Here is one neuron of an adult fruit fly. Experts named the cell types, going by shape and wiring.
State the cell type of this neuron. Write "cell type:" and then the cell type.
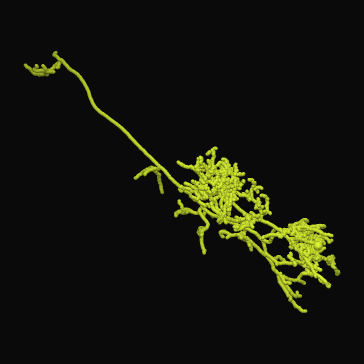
cell type: AN08B005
